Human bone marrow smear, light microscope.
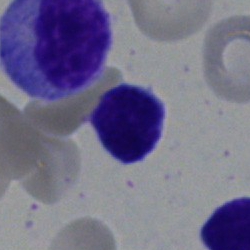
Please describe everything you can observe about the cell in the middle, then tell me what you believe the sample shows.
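Little or no cytoplasm is visible around the nucleus. The whole cell stains a fairly uniform deep violet-blue, without distinct granules or any vacuoles. The cell is a lymphocyte.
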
